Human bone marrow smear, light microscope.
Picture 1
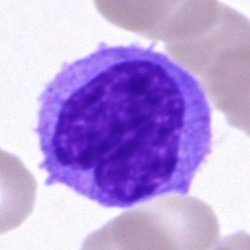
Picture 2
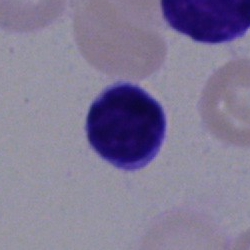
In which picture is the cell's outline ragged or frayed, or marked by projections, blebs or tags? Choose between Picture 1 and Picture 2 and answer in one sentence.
Picture 1 is where the cell's outline is rough.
